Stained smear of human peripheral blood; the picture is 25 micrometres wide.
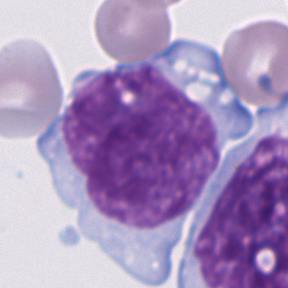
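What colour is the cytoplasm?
Pale blue, with a few small clear vacuoles lying at the upper right of the nucleus.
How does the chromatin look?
Finely granular, without coarse dark clumps.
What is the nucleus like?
Round in outline and about 14 micrometres across, it sits toward the upper left, leaving more cytoplasm below and to the right.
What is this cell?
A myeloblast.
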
